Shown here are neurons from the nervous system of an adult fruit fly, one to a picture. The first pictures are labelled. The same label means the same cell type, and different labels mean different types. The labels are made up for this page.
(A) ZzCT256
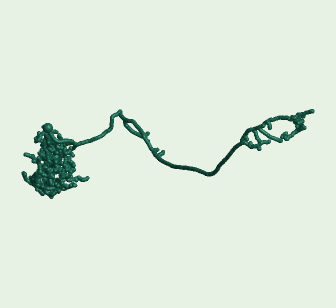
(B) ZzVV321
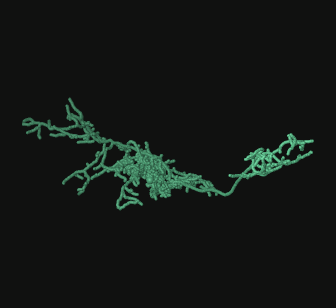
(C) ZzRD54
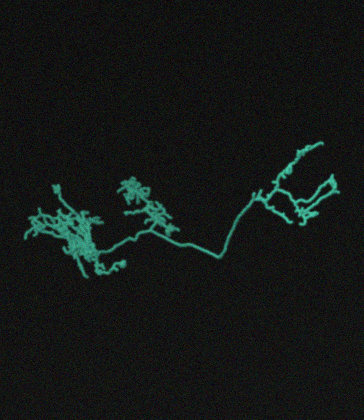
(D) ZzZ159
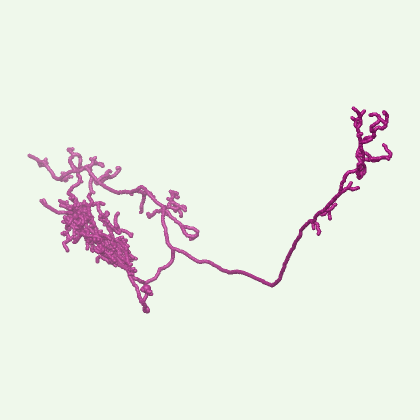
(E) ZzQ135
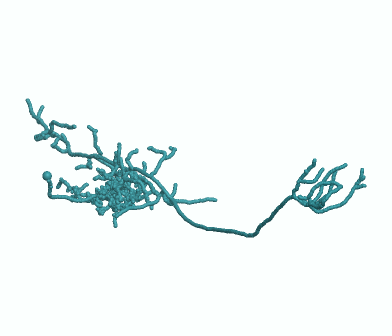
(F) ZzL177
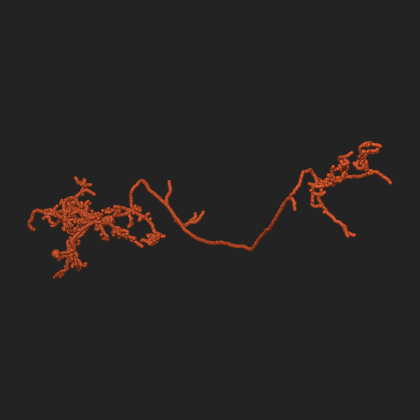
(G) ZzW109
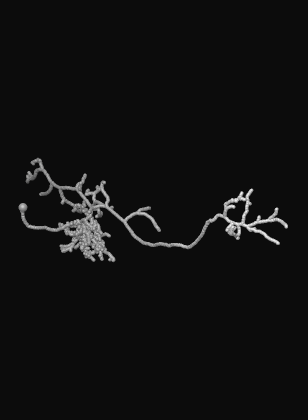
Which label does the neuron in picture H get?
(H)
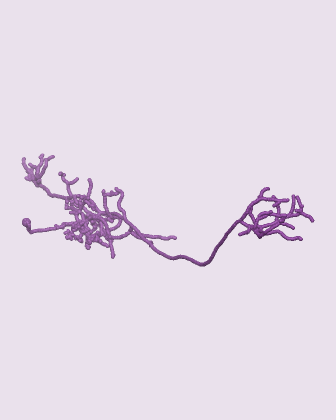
ZzQ135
